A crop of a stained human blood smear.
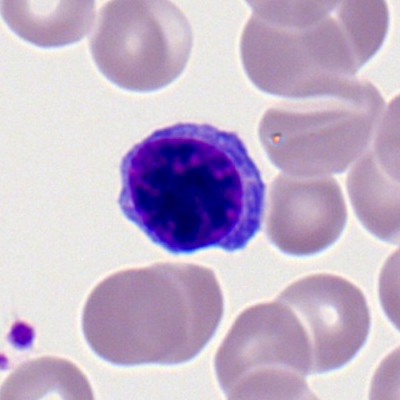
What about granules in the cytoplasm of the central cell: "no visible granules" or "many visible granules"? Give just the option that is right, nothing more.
No visible granules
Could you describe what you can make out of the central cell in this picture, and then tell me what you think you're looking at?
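Have a look at the one in the middle: roughly round, though its edge is a little irregular. Most of it is nucleus, with dark purple, coarsely clumped chromatin. The cytoplasm is just a thin rim, a bit wider on the right side. That's a lymphocyte.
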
